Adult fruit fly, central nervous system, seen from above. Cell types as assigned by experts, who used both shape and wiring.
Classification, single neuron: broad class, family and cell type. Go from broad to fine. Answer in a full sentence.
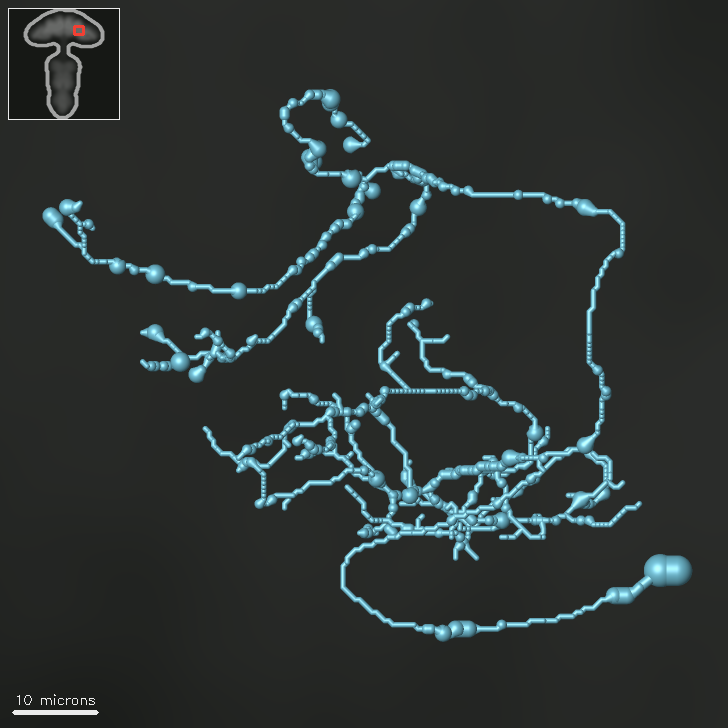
A central-brain intrinsic neuron of hemilineage LHp1, type LHPV4h1.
